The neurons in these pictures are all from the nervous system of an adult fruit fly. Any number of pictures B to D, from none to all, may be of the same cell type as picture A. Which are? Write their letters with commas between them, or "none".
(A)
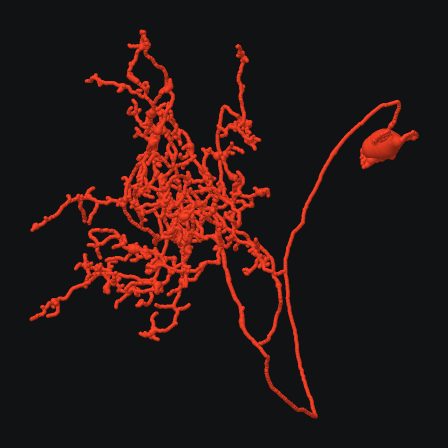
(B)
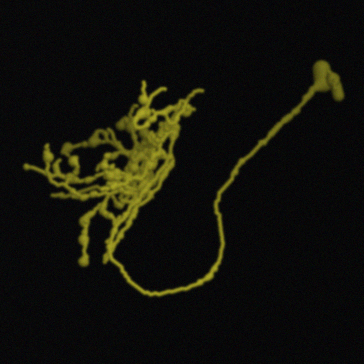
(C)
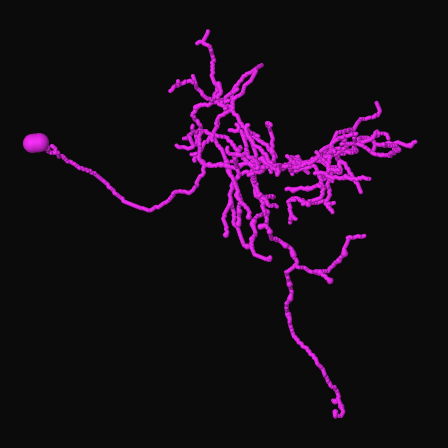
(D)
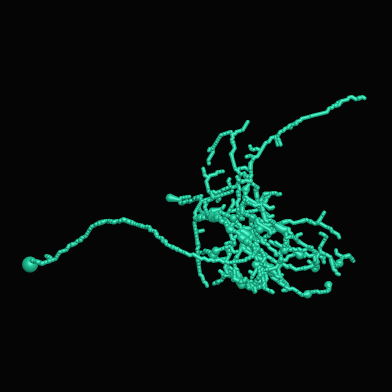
D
